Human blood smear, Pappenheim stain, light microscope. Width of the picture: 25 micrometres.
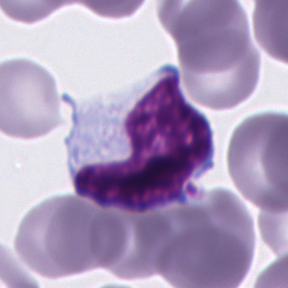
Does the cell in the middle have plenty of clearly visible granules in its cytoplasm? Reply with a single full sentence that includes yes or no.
No, this cell has a cytoplasm without visible granules.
